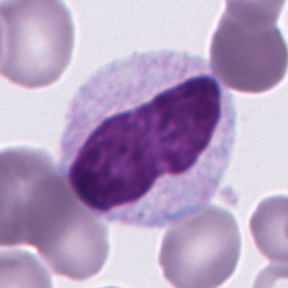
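Band neutrophil, middle cell of a stained peripheral blood smear. Outline roughly round. Nucleus an elongated bean shape lying obliquely across the cell, with a shallow notch on its lower edge. Cytoplasm plentiful, pale grey-lilac.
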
